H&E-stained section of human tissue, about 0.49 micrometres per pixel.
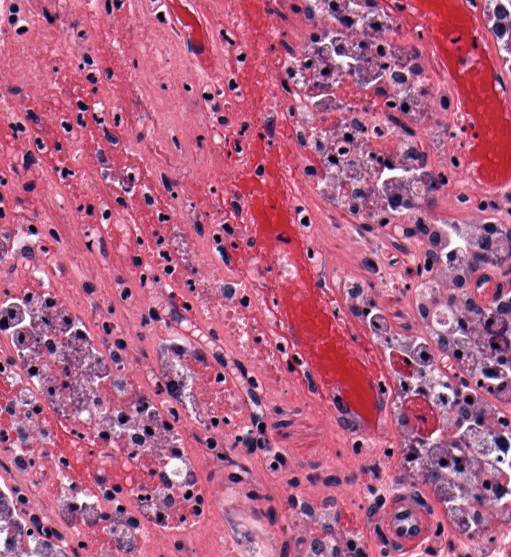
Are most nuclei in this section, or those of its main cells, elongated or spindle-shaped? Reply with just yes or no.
No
